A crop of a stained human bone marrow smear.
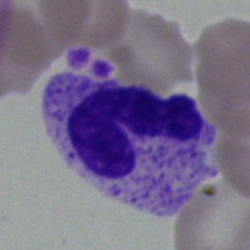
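Band neutrophil, stained human bone marrow smear. Chromatin dense, dark purple throughout; no nucleoli visible. Cytoplasm plentiful and pale lilac, widest toward the lower right. No cytoplasmic vacuoles.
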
